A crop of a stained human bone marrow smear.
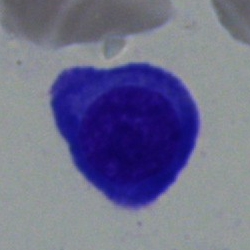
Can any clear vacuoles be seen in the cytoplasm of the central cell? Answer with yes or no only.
No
